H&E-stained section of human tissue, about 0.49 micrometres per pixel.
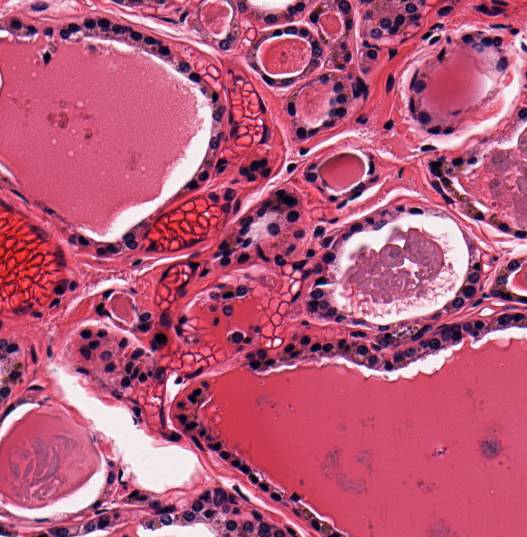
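Thyroid: closely packed rounded follicles, widely varying in size, largest at upper left and lower right. Notice that each is lined by a single layer of flattened to cuboidal cells with small, round, dark nuclei. Red clusters at the left are tightly packed red blood cells.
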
